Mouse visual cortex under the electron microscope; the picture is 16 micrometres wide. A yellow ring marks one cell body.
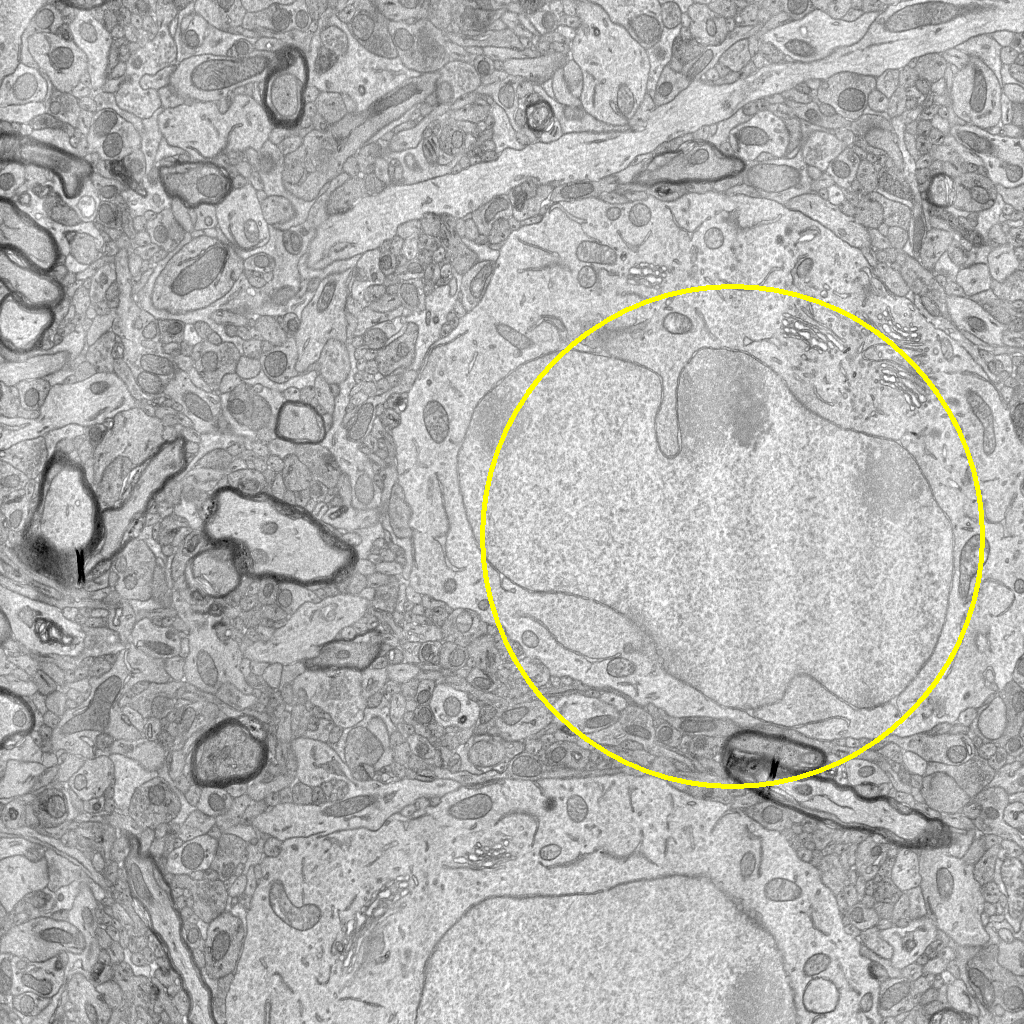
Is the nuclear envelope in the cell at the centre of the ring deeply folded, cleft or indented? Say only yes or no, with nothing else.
Yes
